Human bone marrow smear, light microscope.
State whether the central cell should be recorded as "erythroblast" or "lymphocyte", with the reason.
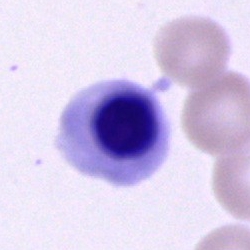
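Erythroblast, not lymphocyte. Nuclear chromatin very dark, densely stained.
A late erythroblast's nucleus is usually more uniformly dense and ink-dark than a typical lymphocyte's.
Outline roughly round, edge slightly uneven. No visible cytoplasmic granules. Small round pale purple body at upper right edge.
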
